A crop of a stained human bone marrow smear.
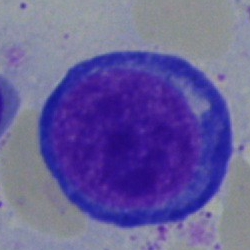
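Proerythroblast at the centre of a stained human bone marrow smear under the light microscope. Note its round, smooth outline. The chromatin is finely stippled and spread evenly. The cytoplasm is a deep blue and shows no granules.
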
